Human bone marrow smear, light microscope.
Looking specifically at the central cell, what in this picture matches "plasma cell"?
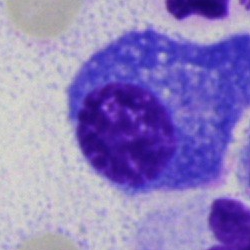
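Dark purple, coarsely clumped chromatin is the feature here that goes with a plasma cell.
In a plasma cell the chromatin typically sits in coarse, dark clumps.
The cytoplasm is abundant, covering more area than the nucleus, and is stained deep blue. Small clear round vacuoles lie scattered through it, above and to the right of the nucleus.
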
